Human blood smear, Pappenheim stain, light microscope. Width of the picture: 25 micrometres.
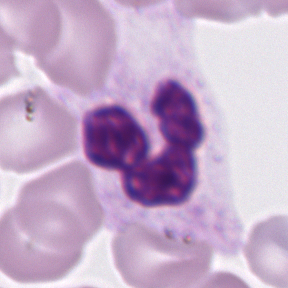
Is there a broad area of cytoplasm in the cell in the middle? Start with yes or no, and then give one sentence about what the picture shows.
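Yes. The cytoplasm is plentiful and pale pinkish-lilac.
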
